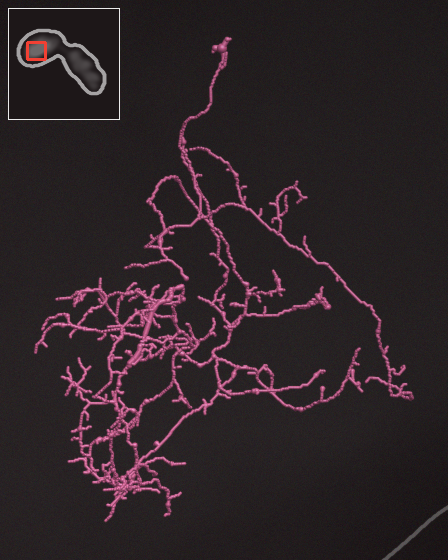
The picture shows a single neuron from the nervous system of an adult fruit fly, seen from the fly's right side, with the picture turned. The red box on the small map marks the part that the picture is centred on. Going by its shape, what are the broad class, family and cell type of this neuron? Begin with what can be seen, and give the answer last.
The cell body can be seen at the top of the picture. As drawn here it is taller than it is wide. It is a central-brain intrinsic neuron. The family is hemilineage SLPa&l1_anterior. The cell type is CB3908.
